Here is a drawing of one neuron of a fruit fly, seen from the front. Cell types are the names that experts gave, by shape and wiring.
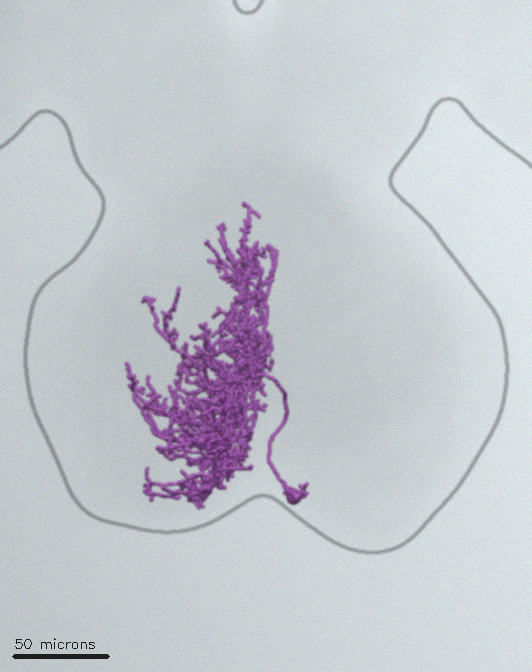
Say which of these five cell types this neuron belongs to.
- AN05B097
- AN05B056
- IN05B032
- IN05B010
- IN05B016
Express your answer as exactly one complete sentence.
It is as IN05B010 that this neuron is typed.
